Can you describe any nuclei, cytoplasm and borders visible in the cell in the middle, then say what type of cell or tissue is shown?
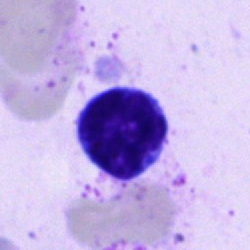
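Roughly round and smooth, the cell outline shows no projections. The nucleus occupies nearly the whole cell, leaving very scant cytoplasm. Its chromatin is dense and deep purple, broken by a few slightly paler patches, and no distinct nucleolus can be seen. The cell is a lymphocyte.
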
